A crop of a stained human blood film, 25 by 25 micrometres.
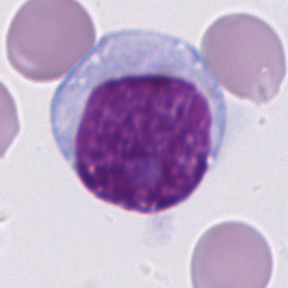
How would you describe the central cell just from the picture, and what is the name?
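Roughly round, smooth outline, about 16 micrometres across. The nucleus is round as well, takes up about 60% of the cell's area and sits toward the bottom. Cytoplasm's pale blue, a touch deeper blue along the outer margin, with no distinct granules. It's a myeloblast.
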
